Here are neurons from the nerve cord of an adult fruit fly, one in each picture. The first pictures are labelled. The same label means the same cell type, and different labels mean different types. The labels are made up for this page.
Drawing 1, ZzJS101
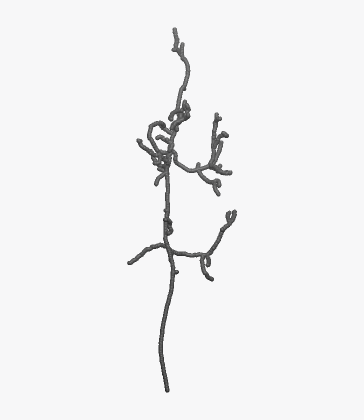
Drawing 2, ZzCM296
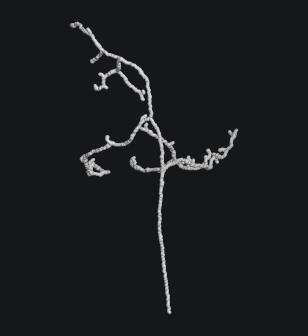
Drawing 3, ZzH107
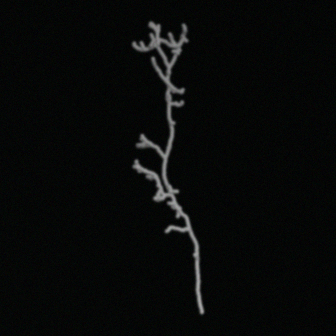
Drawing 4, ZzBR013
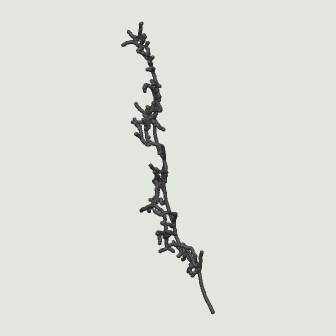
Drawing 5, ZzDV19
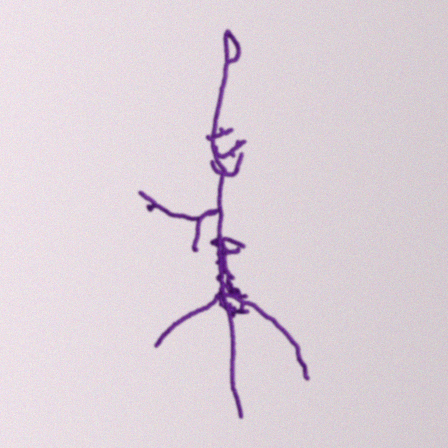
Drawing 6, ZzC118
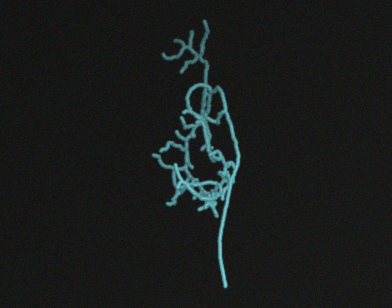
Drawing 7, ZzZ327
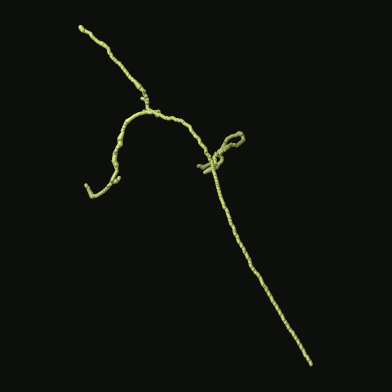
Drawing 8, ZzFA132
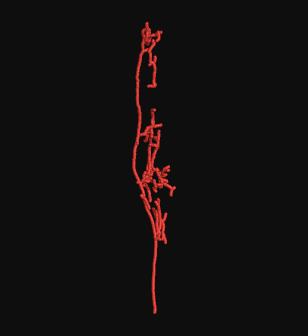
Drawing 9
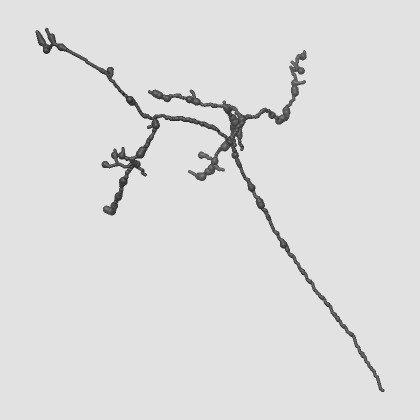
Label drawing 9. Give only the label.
ZzZ327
